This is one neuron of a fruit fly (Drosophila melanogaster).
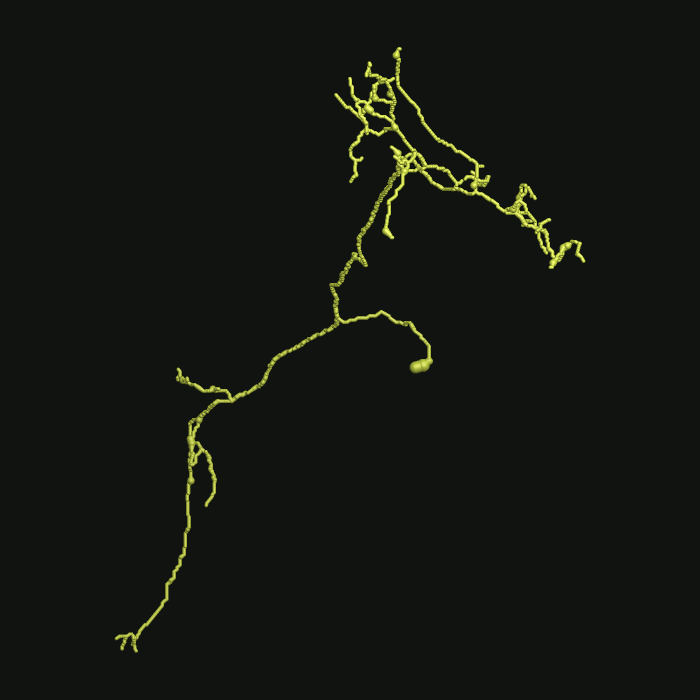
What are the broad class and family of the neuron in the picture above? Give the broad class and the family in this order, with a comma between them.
central-brain intrinsic neuron, hemilineage DM6_posterior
